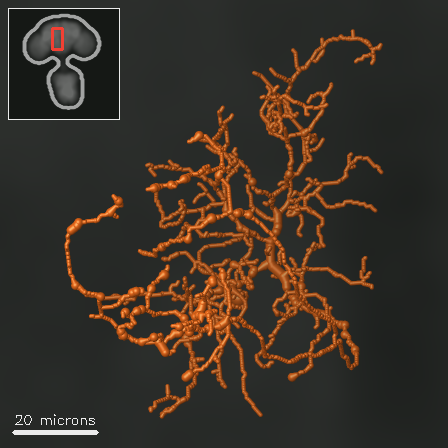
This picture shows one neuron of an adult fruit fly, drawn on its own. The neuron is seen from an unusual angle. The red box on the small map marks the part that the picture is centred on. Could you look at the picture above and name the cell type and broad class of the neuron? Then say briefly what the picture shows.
The cell type is PS315. It is a central-brain intrinsic neuron. From top to bottom in the picture it spans about 95 microns. Dozens of branch ends can be seen.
